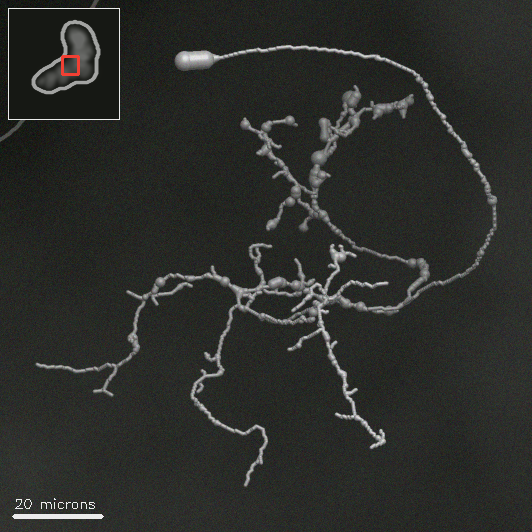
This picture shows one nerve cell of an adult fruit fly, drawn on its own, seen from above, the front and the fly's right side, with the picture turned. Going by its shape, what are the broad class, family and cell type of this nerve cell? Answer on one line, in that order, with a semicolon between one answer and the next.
nerve-cord intrinsic neuron; hemilineage 09A; IN09A064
